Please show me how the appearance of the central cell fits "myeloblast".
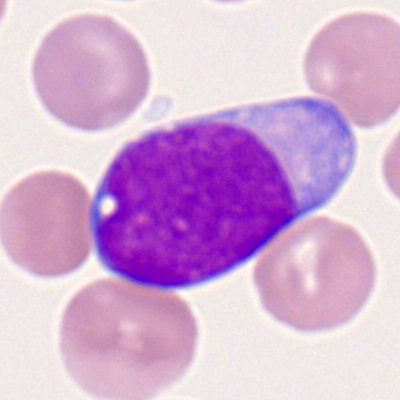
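Honestly, the cytoplasm is the part that lines up with myeloblast: it's pale blue, deepening to a darker blue along its outer edge.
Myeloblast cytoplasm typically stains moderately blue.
The chromatin is finely stippled purple, not clumped into coarse dark blocks. There's a small clear white spot at the left edge of the nucleus. The cell surface is smooth, with no projections.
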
